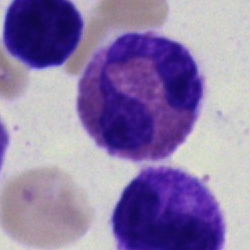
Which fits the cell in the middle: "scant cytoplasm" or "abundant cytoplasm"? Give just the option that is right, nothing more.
Abundant cytoplasm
